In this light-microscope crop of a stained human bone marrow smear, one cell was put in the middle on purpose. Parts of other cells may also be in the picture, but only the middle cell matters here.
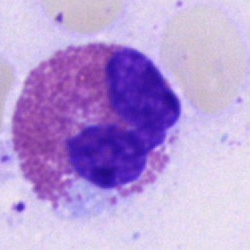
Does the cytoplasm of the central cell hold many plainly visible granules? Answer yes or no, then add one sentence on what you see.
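Yes. The cytoplasm is packed with coarse, round pink-red granules.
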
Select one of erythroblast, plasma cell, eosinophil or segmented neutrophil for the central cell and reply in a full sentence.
Seen at the centre of the crop is an eosinophil.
